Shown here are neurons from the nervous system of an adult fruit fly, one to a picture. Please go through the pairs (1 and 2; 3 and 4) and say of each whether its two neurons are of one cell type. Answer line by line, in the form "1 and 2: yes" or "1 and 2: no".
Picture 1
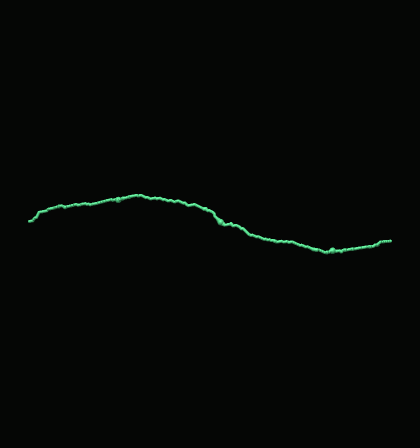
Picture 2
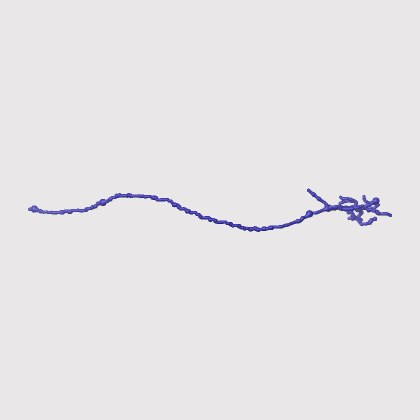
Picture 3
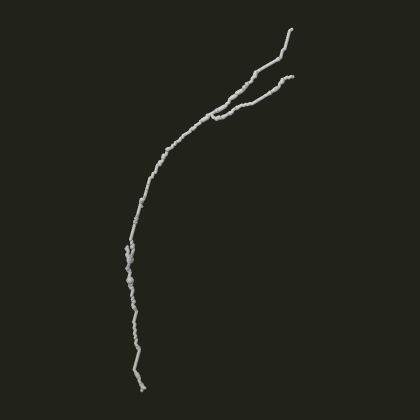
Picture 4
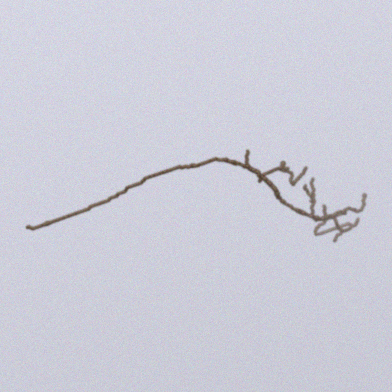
1 and 2: no
3 and 4: no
